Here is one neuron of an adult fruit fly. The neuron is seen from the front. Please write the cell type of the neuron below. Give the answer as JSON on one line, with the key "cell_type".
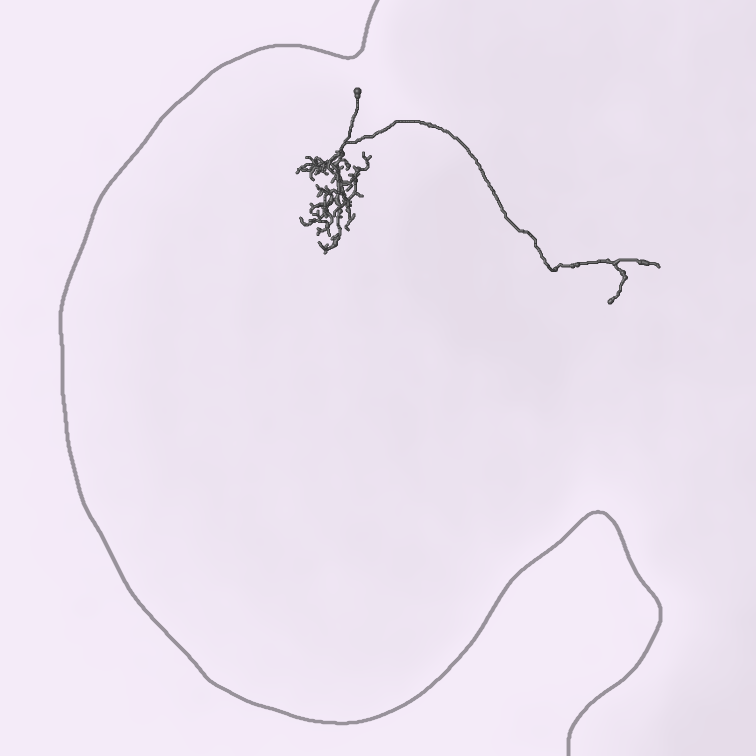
{"cell_type": "LPT100"}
